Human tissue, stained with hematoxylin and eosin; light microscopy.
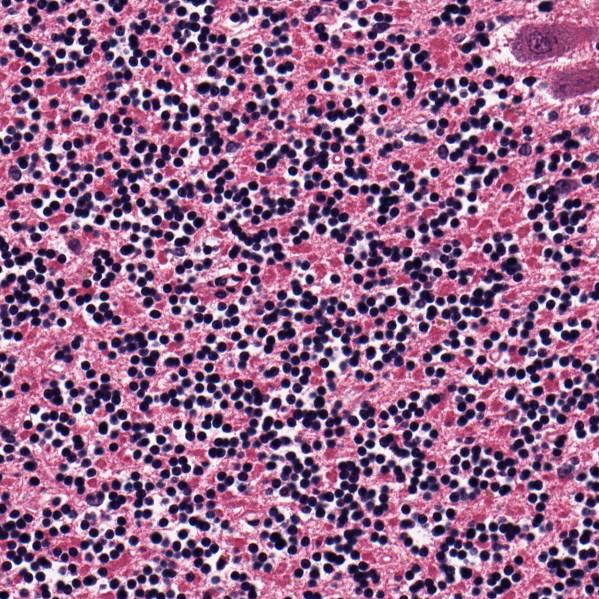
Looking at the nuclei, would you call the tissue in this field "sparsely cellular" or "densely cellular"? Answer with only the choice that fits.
Densely cellular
